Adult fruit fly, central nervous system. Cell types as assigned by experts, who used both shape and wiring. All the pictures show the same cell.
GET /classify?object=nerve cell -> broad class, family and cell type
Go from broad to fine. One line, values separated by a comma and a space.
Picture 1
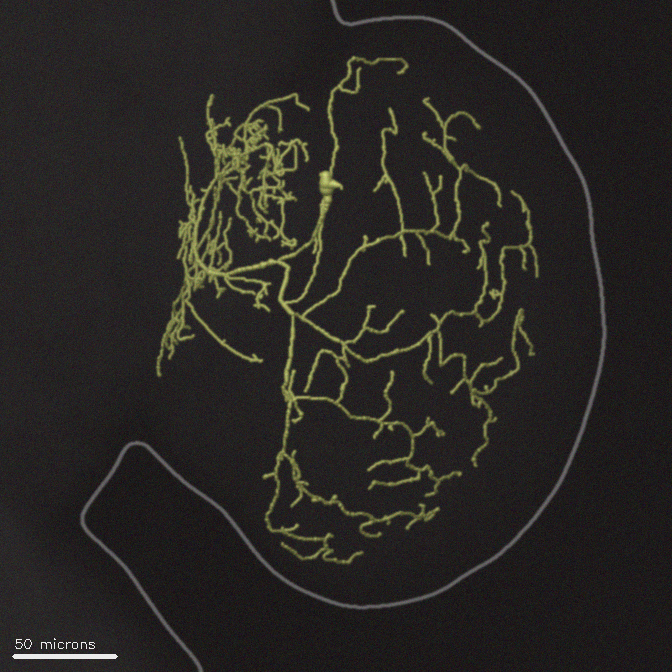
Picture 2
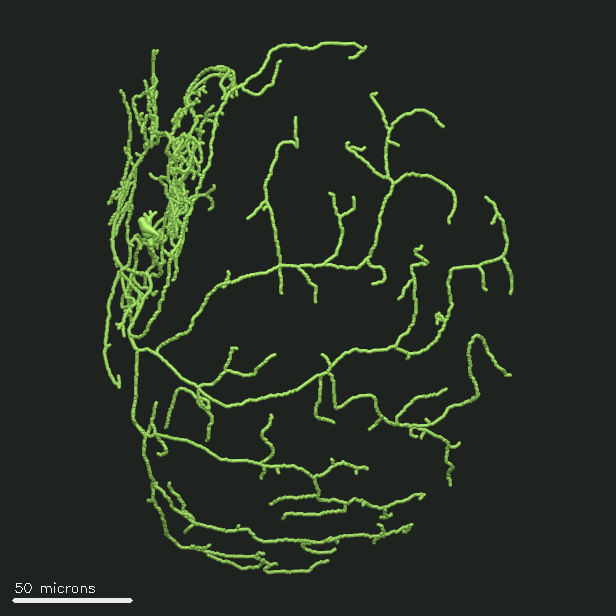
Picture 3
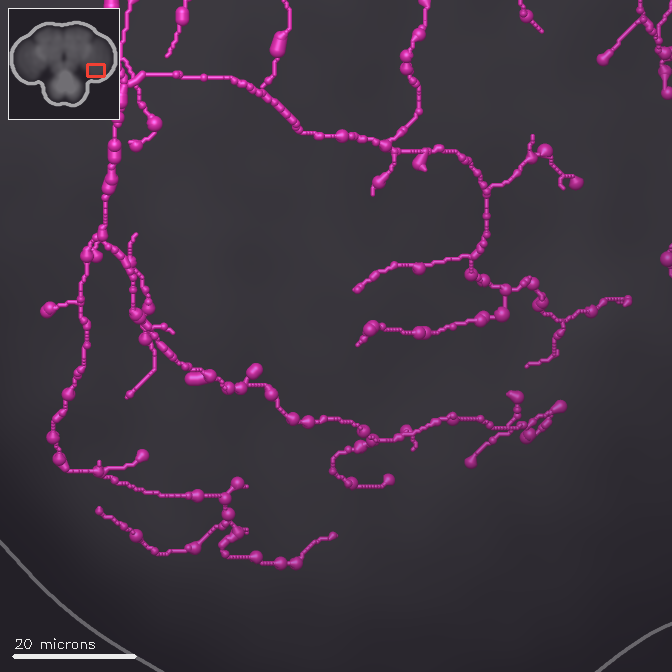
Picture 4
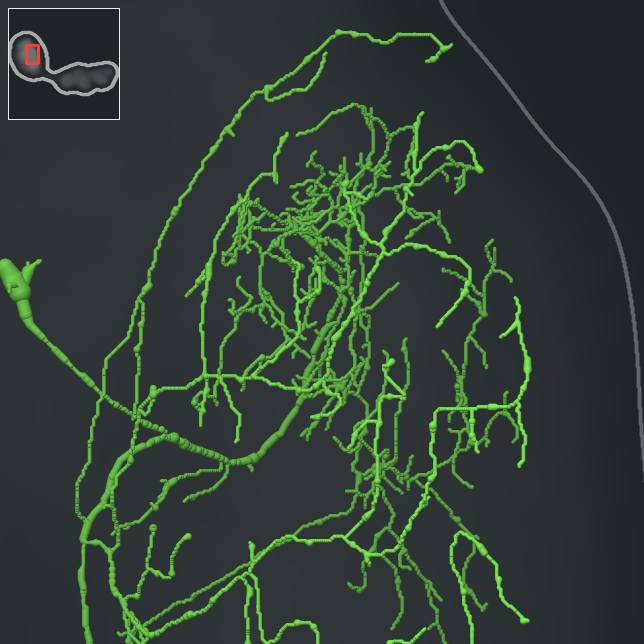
visual centrifugal neuron, MeVC, MeVC21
